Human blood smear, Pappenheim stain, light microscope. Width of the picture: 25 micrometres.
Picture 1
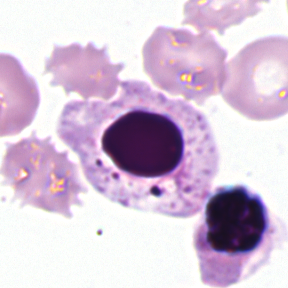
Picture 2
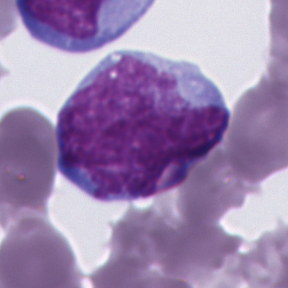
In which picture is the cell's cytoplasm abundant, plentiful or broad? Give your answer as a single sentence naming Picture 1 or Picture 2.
Picture 1 holds the cell with plentiful cytoplasm.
